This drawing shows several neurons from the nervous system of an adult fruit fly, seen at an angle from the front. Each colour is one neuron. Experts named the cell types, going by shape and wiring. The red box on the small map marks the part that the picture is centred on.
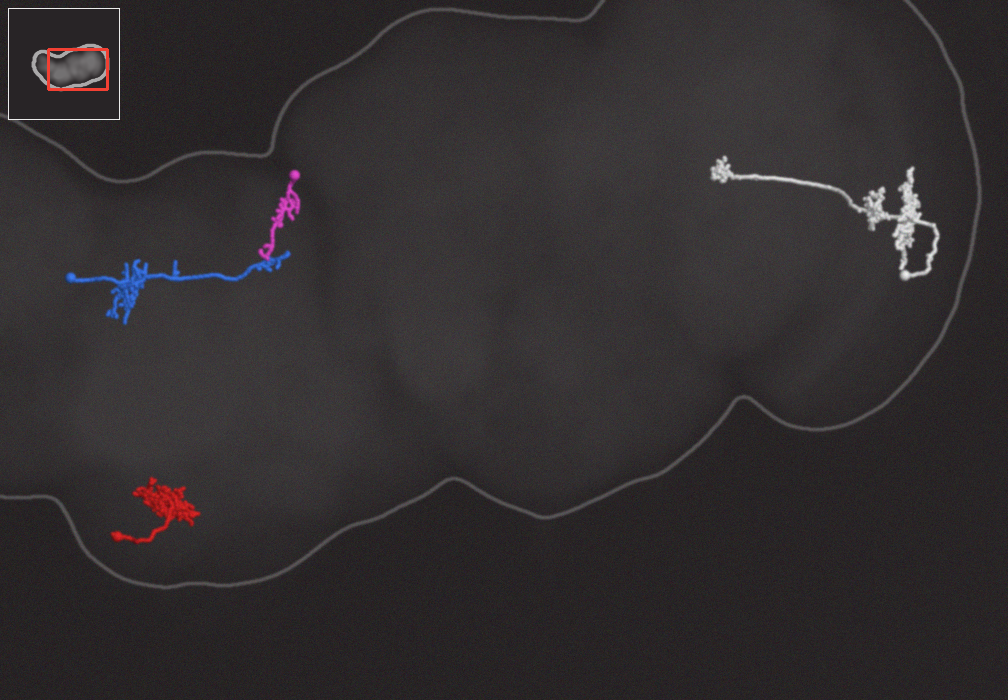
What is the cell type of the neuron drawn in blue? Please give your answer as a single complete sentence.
By cell type, this neuron is classified as TmY13.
